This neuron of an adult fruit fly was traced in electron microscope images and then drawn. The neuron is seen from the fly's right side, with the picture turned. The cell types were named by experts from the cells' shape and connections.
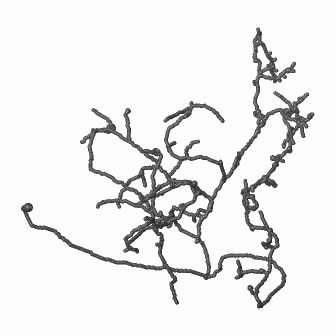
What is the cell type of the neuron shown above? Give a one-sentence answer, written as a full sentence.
As its cell type, this neuron has CL272_b2.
